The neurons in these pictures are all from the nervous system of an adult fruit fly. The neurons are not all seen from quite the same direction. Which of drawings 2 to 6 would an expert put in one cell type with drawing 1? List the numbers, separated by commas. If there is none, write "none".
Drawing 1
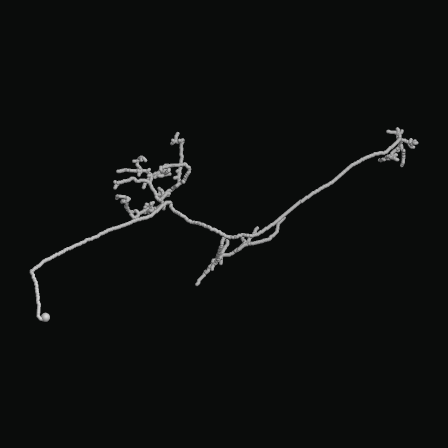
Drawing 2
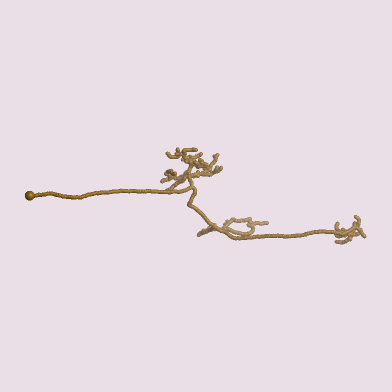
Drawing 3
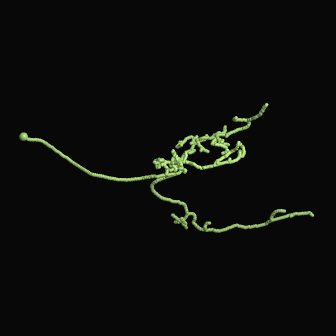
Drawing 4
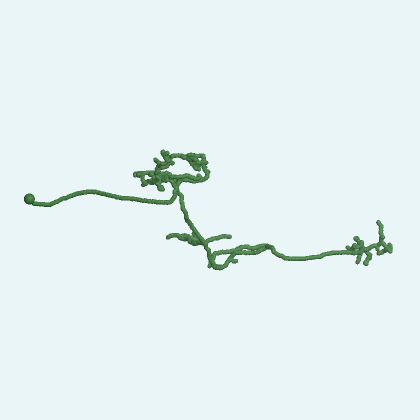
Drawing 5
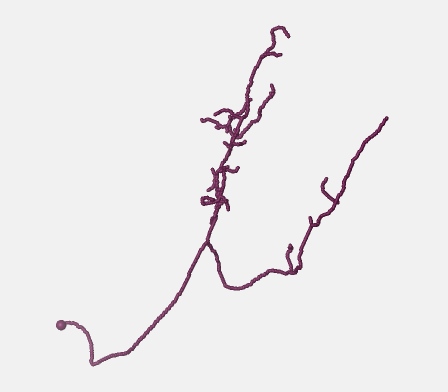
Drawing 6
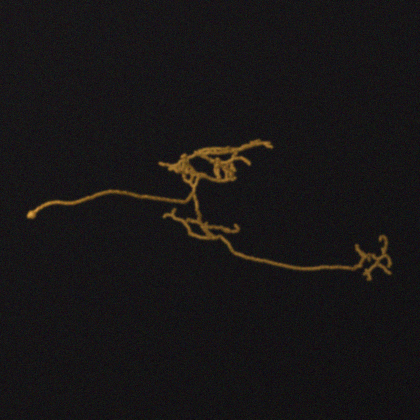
2, 4, 6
